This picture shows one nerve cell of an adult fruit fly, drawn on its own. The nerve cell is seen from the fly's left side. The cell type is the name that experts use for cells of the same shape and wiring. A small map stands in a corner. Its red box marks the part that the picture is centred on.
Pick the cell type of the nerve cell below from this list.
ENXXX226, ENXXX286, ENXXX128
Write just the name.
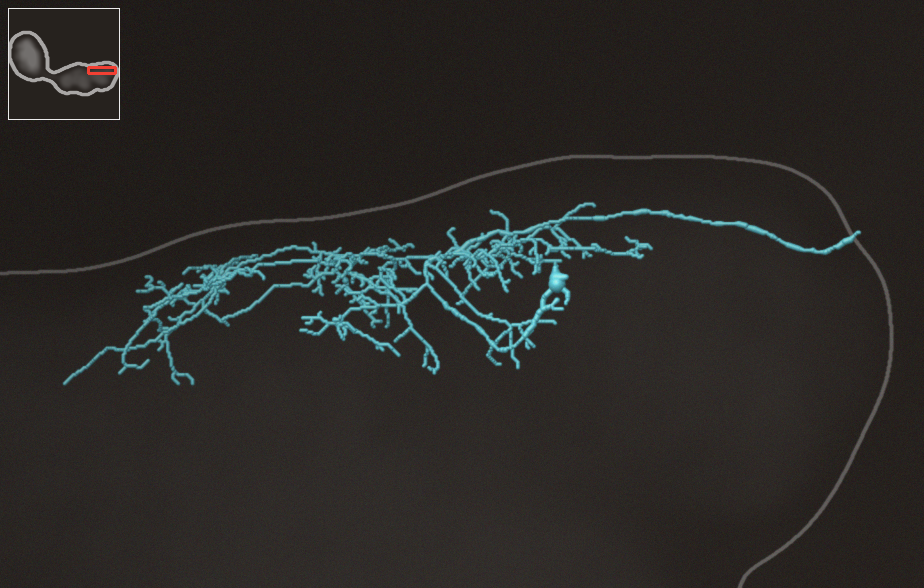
ENXXX286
